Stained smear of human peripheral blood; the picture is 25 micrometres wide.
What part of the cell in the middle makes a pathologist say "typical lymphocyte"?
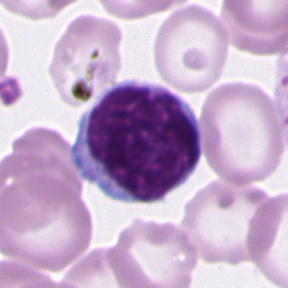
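Several features of the central cell go with a typical lymphocyte. The nucleus is round in outline.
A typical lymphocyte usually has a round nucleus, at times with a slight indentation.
The cytoplasm forms only a narrow rim around the nucleus; it shows most widely on the left side, while on the right the nucleus nearly reaches the edge of the cell.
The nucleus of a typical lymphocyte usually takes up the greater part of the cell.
The cytoplasm is pale blue.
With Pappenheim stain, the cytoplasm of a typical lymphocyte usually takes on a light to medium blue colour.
The chromatin is dark purple and densely clumped. One measurement fits less well: the nucleus alone is about 10 micrometres across.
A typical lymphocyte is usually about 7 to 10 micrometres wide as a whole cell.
With the cytoplasmic rim added, this cell reaches beyond the upper end of that range.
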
